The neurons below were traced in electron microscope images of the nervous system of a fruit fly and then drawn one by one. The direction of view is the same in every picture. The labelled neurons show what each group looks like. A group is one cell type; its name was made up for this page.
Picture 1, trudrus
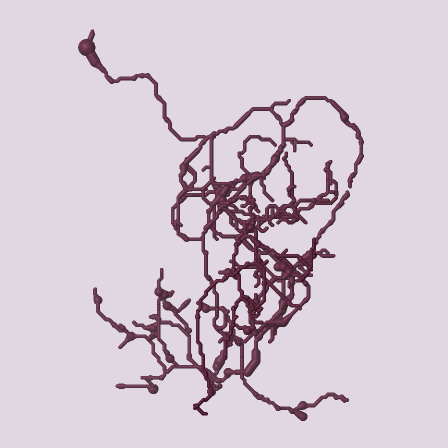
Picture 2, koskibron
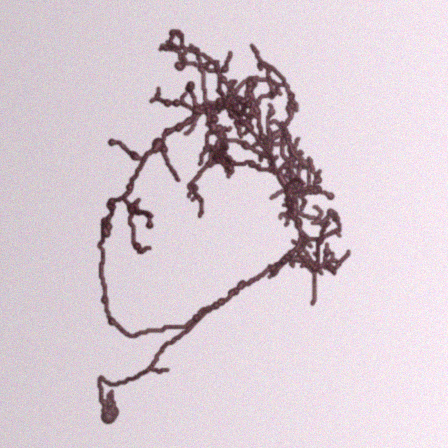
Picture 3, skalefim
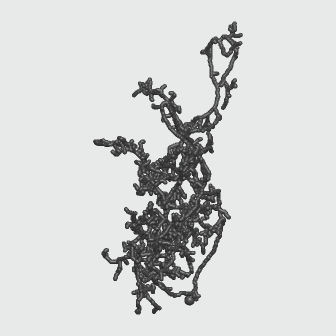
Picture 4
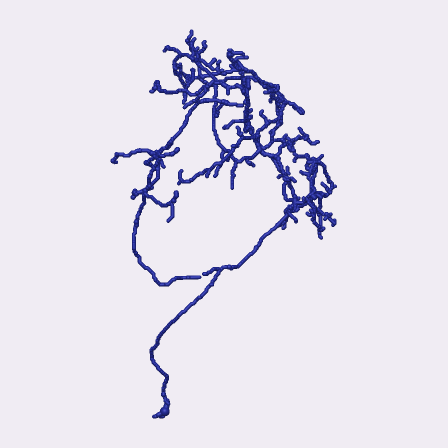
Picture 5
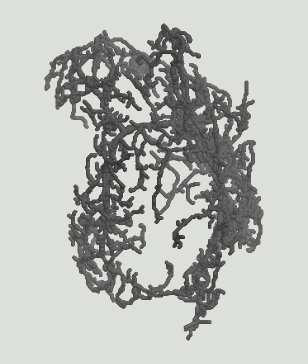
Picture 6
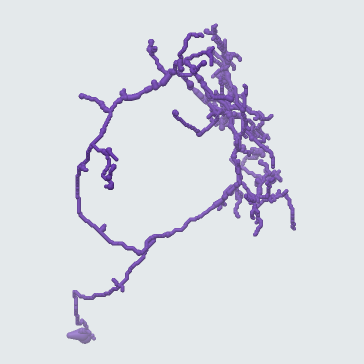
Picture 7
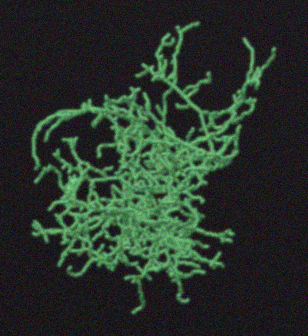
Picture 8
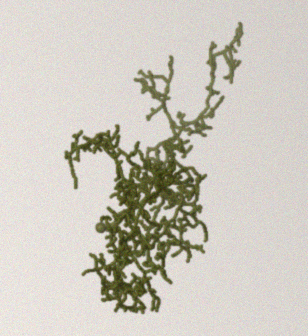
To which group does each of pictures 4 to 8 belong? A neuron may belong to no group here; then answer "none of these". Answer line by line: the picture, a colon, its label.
4: koskibron
5: skalefim
6: koskibron
7: skalefim
8: skalefim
